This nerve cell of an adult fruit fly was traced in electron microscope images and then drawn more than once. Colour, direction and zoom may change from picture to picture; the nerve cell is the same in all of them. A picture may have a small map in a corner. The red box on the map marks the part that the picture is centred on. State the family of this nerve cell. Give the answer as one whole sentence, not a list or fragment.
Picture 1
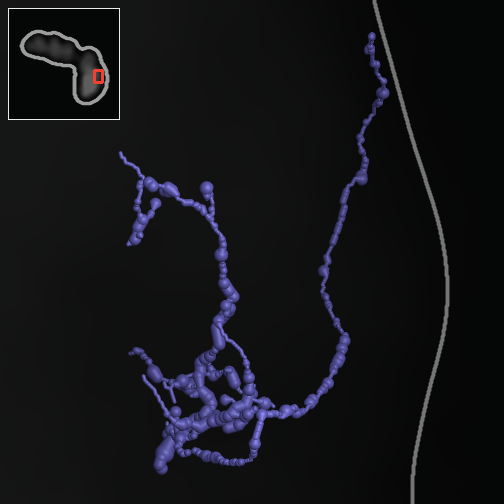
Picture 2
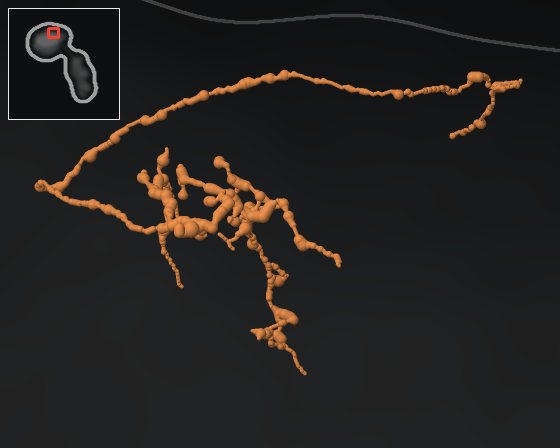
In family terms, the nerve cell is class gustatory.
